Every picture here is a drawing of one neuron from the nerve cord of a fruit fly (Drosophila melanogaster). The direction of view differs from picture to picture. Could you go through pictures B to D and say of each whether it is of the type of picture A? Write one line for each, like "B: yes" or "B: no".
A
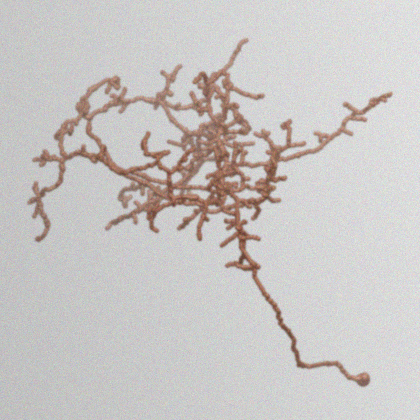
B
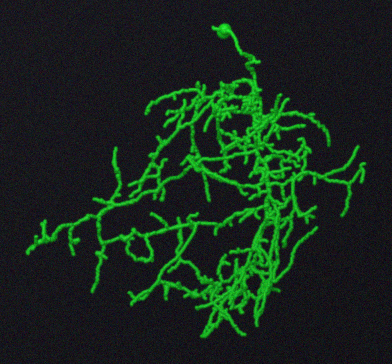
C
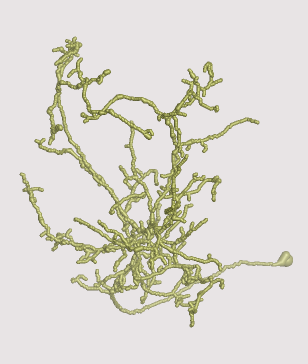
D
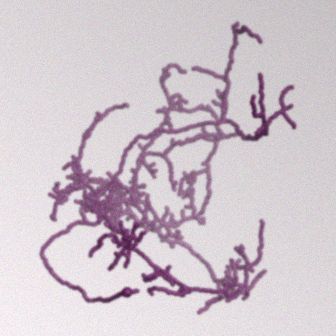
B: yes
C: yes
D: no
